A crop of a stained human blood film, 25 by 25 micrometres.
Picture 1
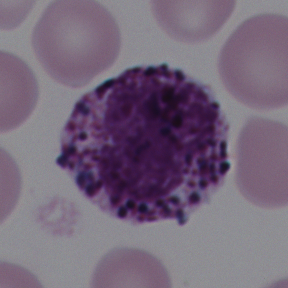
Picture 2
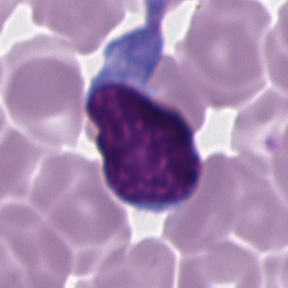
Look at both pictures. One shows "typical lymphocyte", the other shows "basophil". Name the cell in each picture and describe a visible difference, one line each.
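Picture 1 – basophil. The cytoplasm forms a narrow pale pinkish rim that is widest on the left side of the cell.
Picture 2 – typical lymphocyte. The cytoplasm is stained blue.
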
